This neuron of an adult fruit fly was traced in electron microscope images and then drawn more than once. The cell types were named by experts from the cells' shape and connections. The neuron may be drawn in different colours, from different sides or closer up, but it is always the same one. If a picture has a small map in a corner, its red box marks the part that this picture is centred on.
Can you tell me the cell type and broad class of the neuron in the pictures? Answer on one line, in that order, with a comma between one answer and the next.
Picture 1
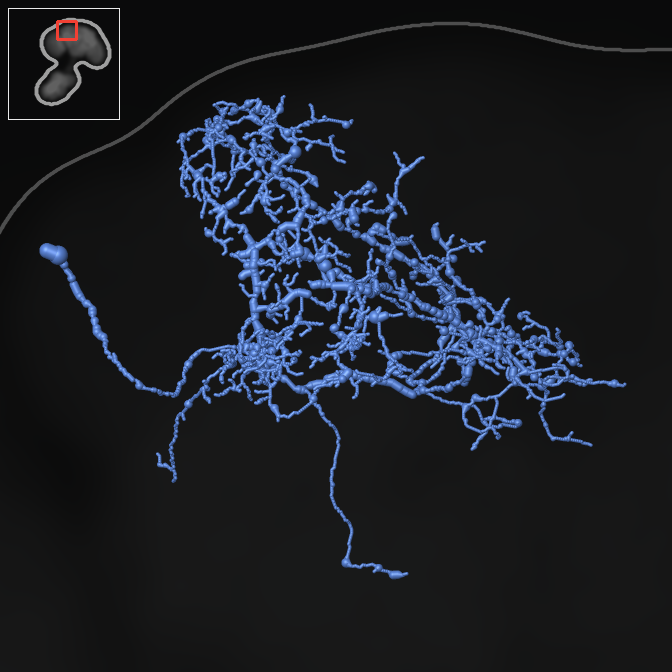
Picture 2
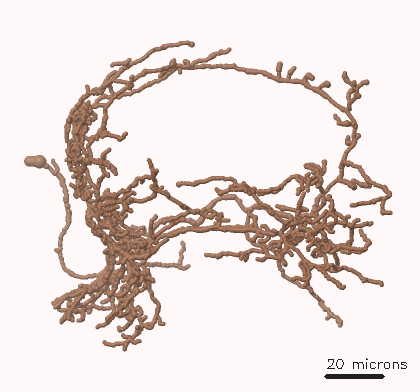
SLP059, central-brain intrinsic neuron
